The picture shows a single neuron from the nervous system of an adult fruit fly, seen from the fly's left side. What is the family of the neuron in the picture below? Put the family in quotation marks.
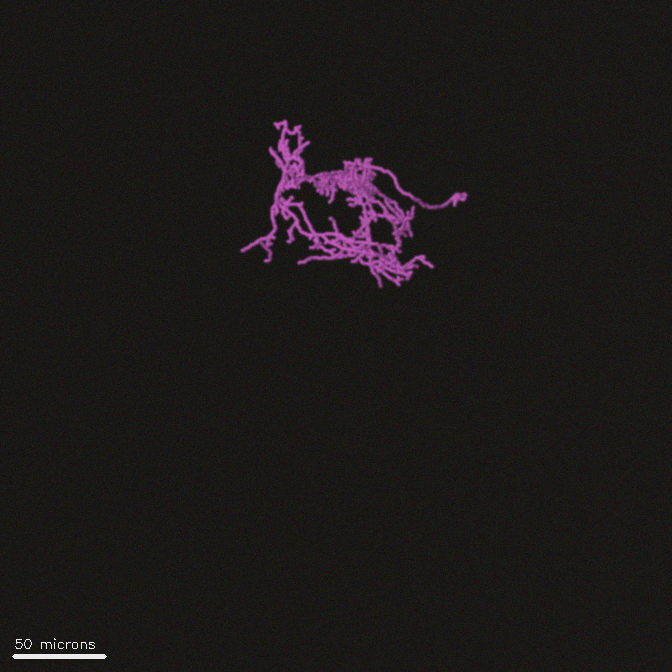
"hemilineage DM4_dorsal"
